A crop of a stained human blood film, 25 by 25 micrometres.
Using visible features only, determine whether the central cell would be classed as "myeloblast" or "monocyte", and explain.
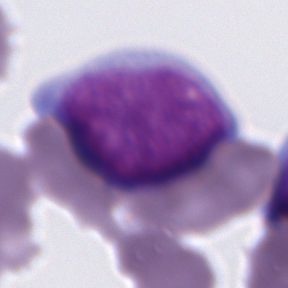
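Myeloblast. Nucleus fills most of the cell; cytoplasm scant and pale blue.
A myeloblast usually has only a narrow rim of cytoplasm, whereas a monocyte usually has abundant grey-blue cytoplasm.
The scant, pale blue cytoplasm here therefore fits myeloblast, not monocyte. Chromatin fine and fairly evenly spread, not coarsely clumped. Widest cytoplasm: a bulge at the upper left of the cell.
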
